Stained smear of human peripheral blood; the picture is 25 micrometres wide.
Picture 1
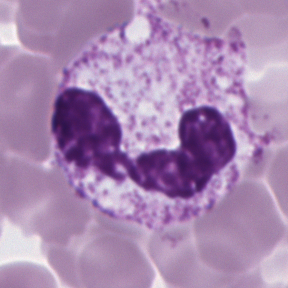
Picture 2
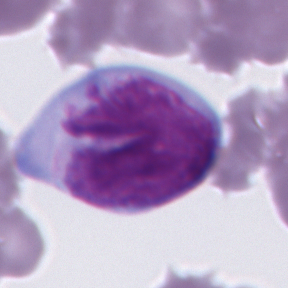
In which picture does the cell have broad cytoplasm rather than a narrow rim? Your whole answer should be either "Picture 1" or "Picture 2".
Picture 1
